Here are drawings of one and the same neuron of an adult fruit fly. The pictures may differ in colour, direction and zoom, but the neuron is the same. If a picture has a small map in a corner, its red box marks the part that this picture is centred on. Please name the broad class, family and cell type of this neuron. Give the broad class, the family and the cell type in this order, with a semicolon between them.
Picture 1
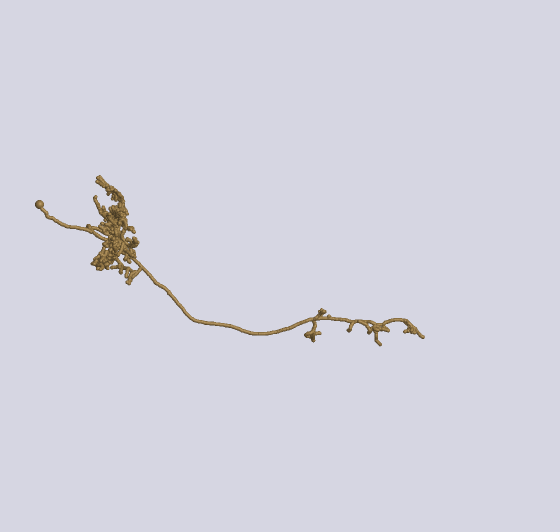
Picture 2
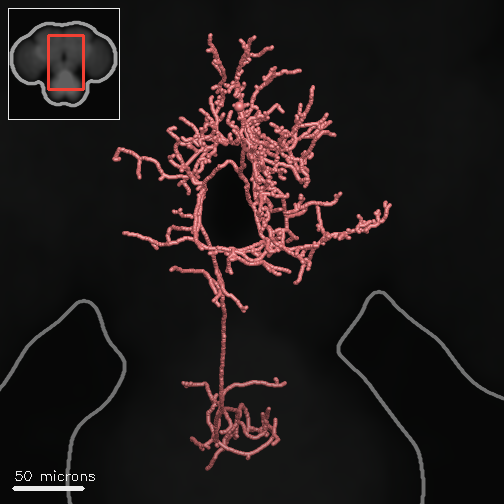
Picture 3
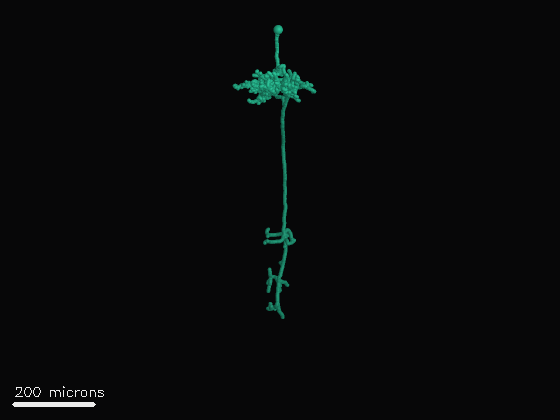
descending neuron; DNb; DNb04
